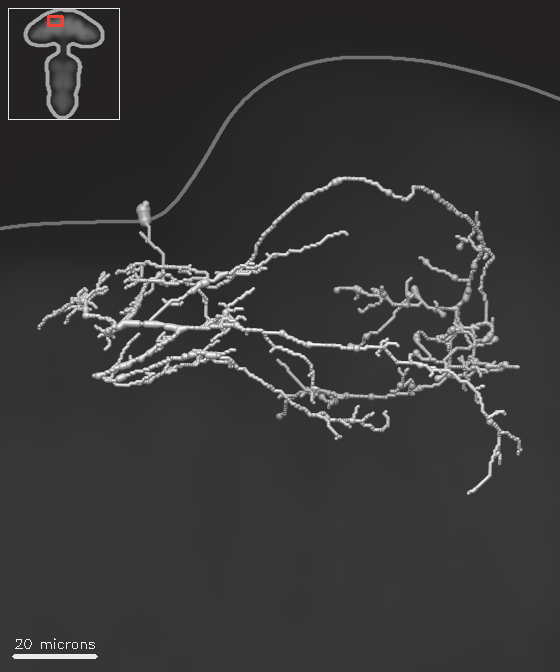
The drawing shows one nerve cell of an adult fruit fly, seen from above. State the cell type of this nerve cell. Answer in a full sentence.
The cell type is AOTU020.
